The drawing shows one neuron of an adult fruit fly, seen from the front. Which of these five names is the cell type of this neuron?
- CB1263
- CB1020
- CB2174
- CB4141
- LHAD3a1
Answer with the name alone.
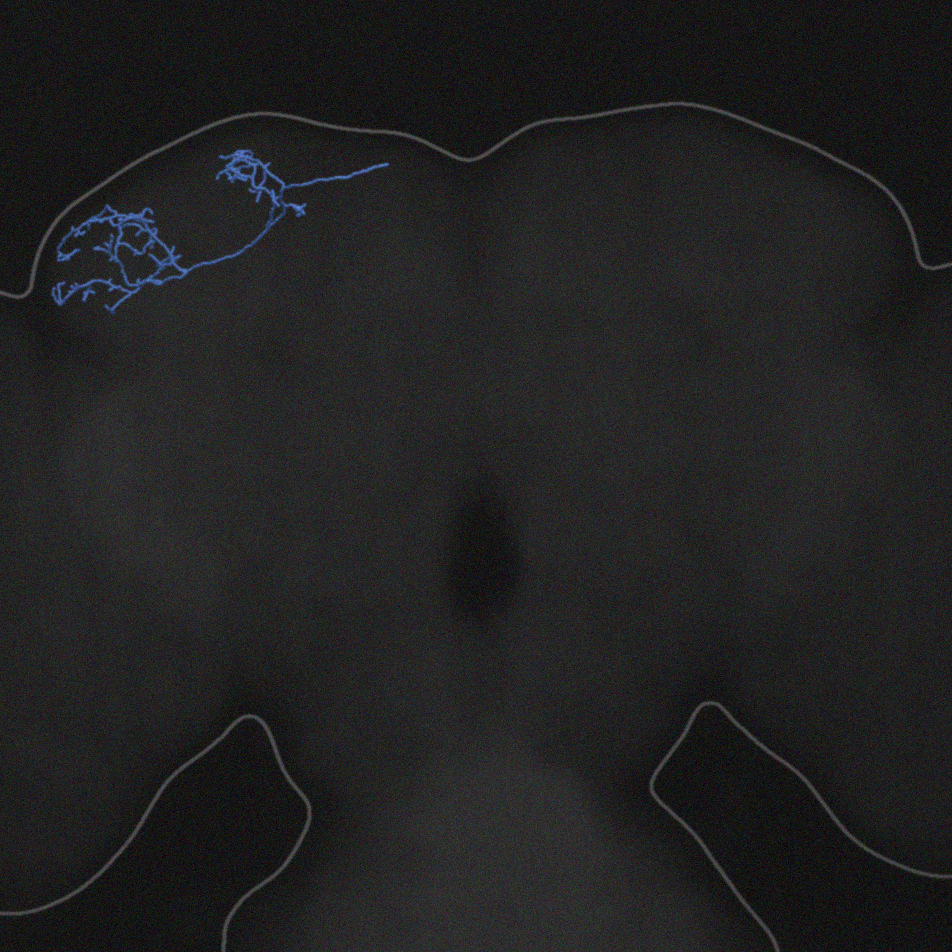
CB4141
